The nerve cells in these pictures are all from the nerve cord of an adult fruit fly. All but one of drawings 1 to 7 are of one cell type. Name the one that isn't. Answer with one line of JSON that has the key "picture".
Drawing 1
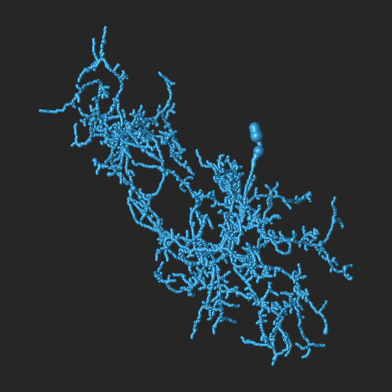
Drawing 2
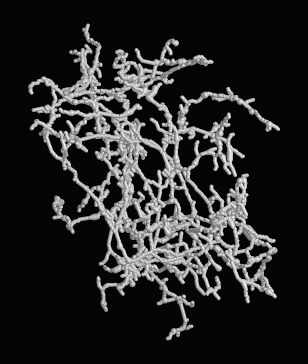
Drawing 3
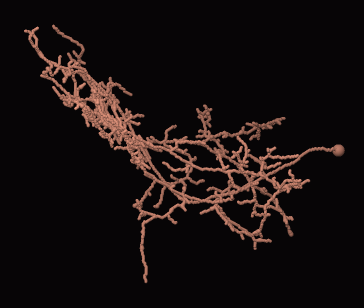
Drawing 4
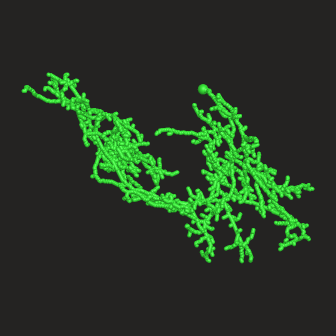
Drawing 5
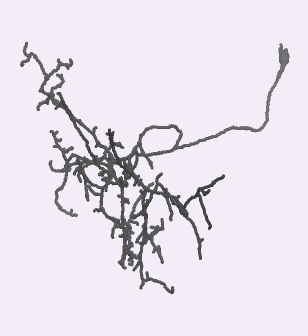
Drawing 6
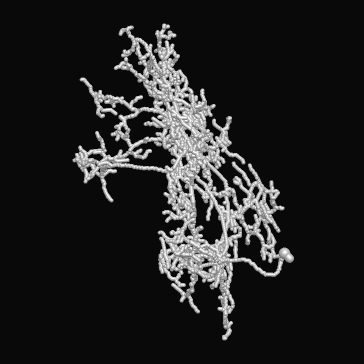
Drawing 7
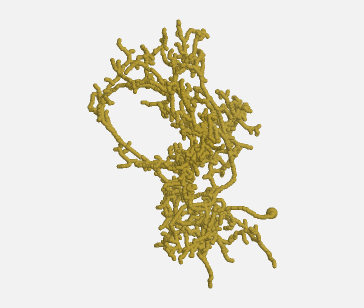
{"picture": 5}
